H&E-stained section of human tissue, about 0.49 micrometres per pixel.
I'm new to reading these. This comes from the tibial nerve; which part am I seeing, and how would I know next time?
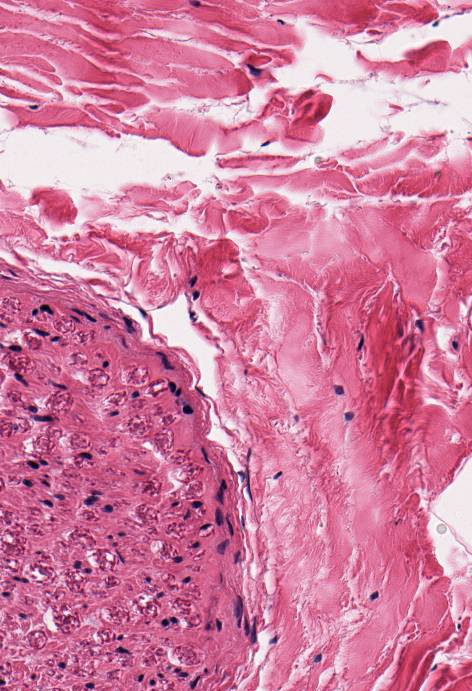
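It's epineurium: dense eosinophilic fibrous tissue with only sparse spindle-shaped nuclei, filling all but the lower left.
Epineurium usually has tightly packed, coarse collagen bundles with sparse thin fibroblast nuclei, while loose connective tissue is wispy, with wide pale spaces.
Lower left, a rounded cellular structure of packed round profiles with pale, stippled centres is edged by flattened cells whose elongated dark nuclei lie parallel to its surface.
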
